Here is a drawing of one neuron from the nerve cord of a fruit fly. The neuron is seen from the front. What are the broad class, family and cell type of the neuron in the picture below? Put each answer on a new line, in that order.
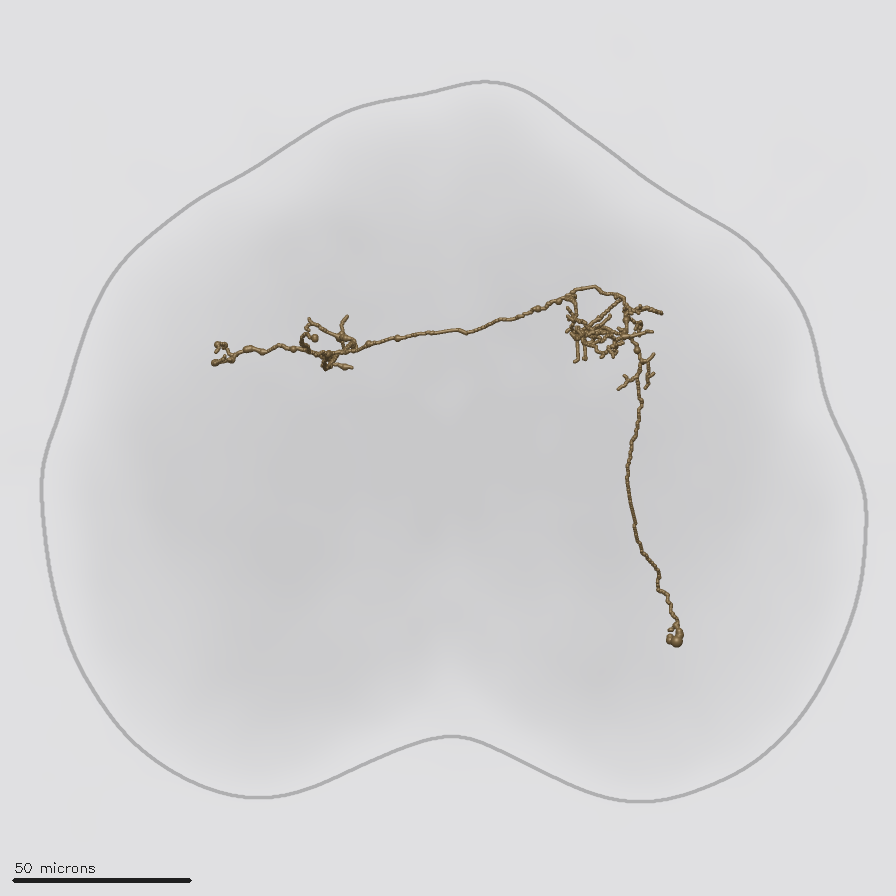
nerve-cord intrinsic neuron
hemilineage 06A
IN06A113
